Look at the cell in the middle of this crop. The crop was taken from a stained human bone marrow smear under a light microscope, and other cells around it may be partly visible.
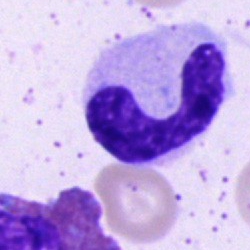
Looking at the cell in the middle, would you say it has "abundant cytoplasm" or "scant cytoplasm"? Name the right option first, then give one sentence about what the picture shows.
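Abundant cytoplasm. The cytoplasm is plentiful and pale blue-grey.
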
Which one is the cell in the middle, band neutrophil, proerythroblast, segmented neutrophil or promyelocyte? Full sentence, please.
For this crop, the central cell is a band neutrophil.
